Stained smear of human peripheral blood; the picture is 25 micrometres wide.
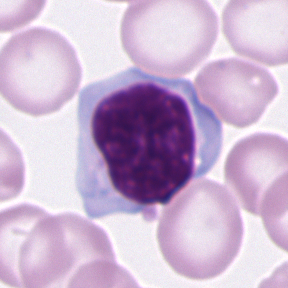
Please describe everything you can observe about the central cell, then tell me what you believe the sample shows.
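Look first at the outline: it is irregular and angular rather than smoothly round. The cytoplasm is pale blue. The nucleus is one unlobed mass, about 11 by 9 micrometres, filling about 60% of the cell's area. Its chromatin is dark purple and coarsely clumped. This is a typical lymphocyte.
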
